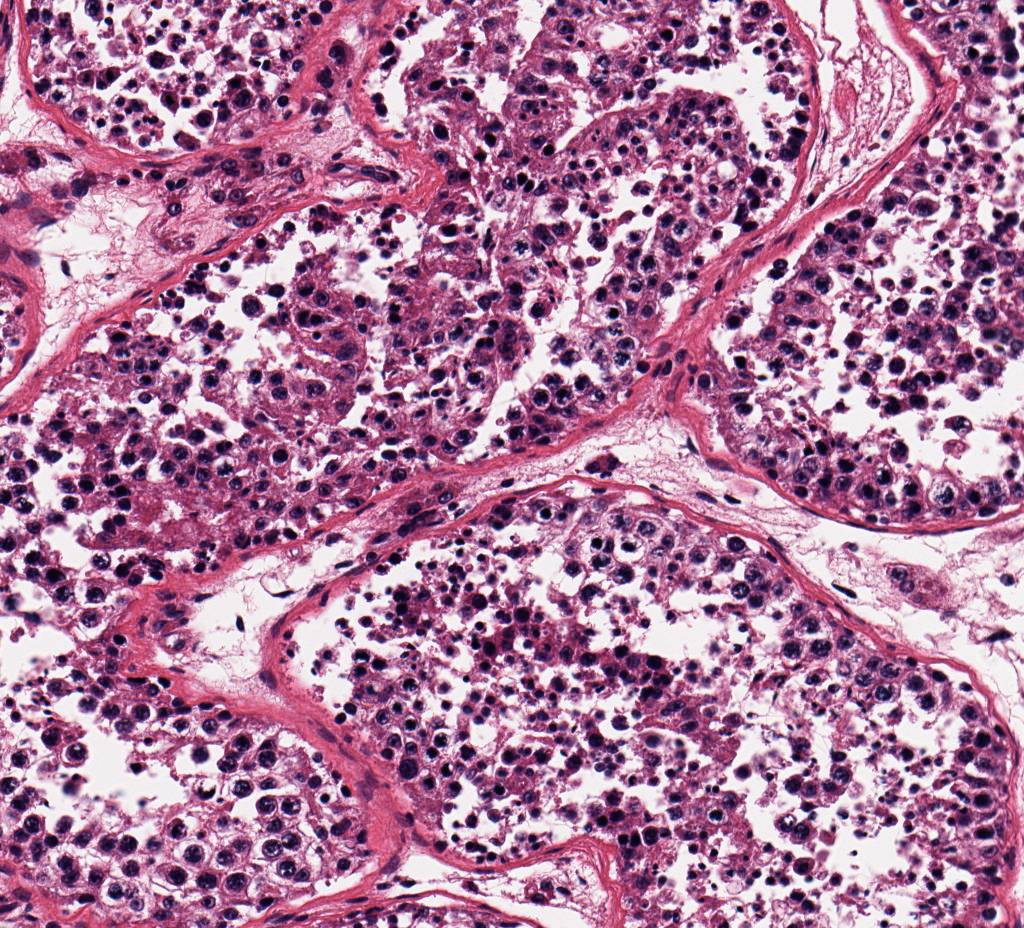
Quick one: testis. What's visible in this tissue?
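For layout, several large rounded and elongated cell-filled units are parted by narrow connective tissue bands. These bands are pink collagen with flattened, spindle-shaped nuclei running along the unit borders. Cells within the units are loosely held, with many irregular clear spaces between them.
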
